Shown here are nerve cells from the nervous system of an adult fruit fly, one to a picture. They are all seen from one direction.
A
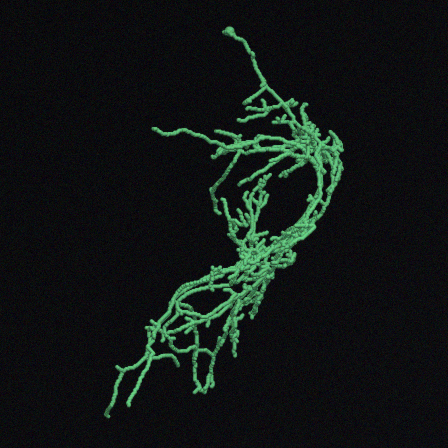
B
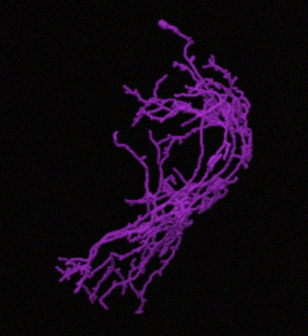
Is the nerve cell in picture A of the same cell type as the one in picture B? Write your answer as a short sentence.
They are of the same cell type.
